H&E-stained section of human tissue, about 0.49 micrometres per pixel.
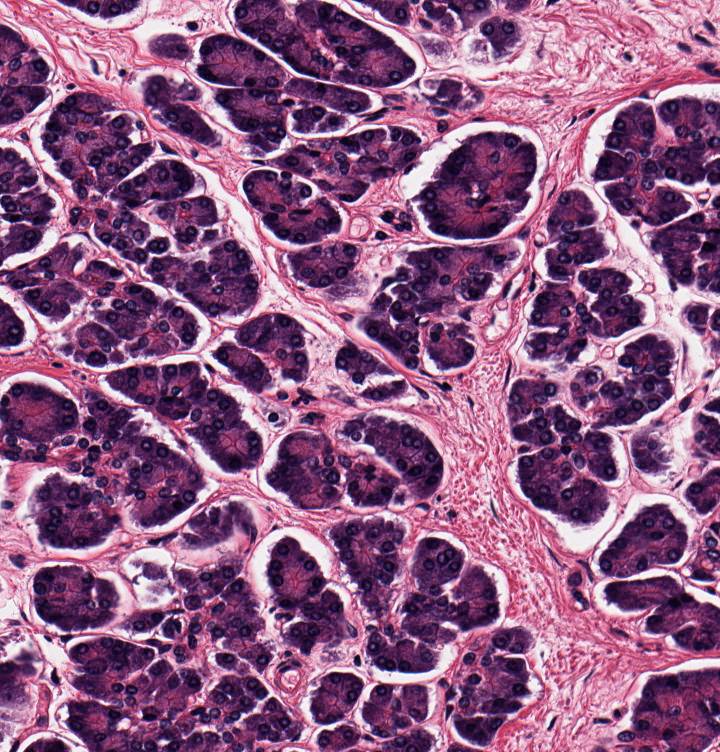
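Pancreas, haematoxylin and eosin: closely packed rounded acini, grouped into lobules by pink fibrous septa, fill the whole field. The acinar nuclei are small and round, many with a visible nucleolus. Most acini have no open central lumen, and there are no fat cells anywhere in the field.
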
